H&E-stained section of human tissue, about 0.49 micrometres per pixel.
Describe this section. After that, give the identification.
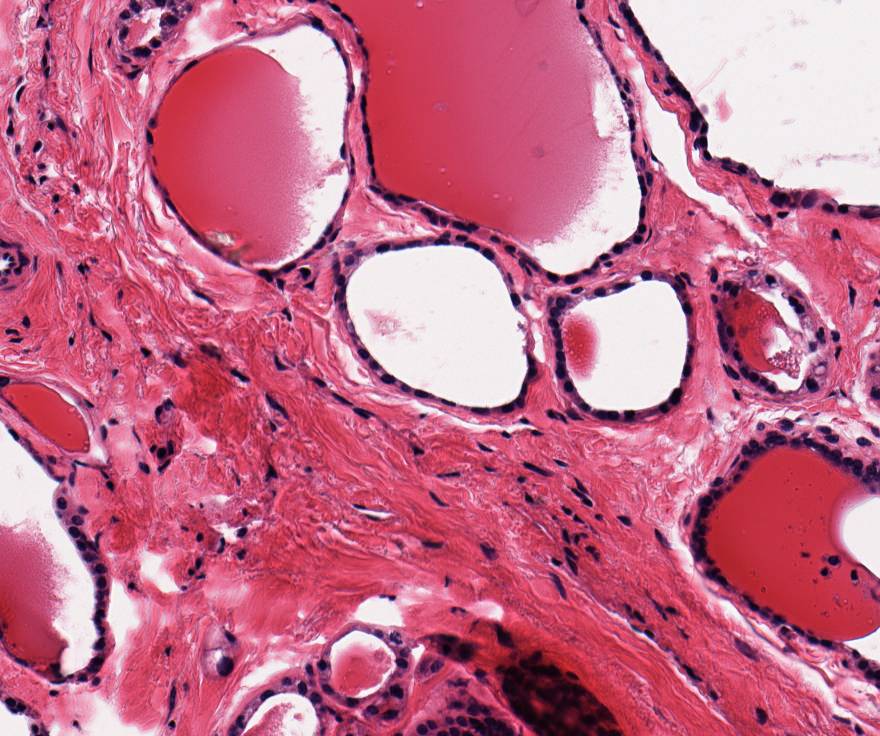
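Round to oval closed follicles of widely varying size make up the field, with bands of stroma between them. A single layer of flattened to low cuboidal cells lines each follicle, and the nuclei of these cells are small, dark and round to oval. At the bottom edge, toward the right, lies a dense cluster of dark purple nuclei. This is thyroid.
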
